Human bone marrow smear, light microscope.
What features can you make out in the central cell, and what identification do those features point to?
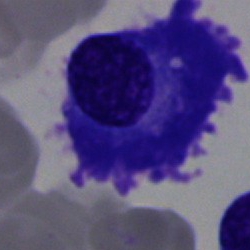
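Many small, rounded, knob-like blebs along the border, most obvious at the lower and right edges. Paler zone of cytoplasm against the nucleus, lower right side. One small clear round spot in the cytoplasm, just upper right of the nucleus. No distinct granules. Plasma cell.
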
